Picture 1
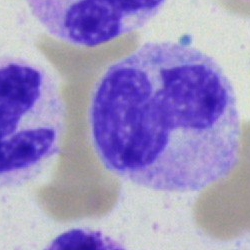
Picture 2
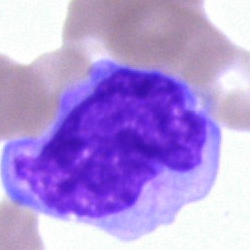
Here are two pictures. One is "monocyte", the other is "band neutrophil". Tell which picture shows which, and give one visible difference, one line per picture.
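Picture 1 is a band neutrophil. Fine pinkish-purple granules are scattered through the cytoplasm.
Picture 2 is a monocyte. The cytoplasm shows no distinct granules.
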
